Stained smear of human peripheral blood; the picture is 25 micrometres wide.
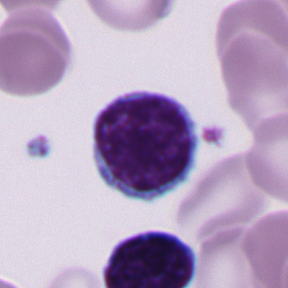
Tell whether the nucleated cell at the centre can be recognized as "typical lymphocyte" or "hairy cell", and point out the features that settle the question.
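This is a typical lymphocyte, not a hairy cell.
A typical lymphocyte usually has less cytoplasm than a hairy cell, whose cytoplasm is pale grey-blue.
Here the cytoplasm is only a thin rim, widest at the lower left, and the round nucleus, about 9 micrometres across, fills about 80% of the area of a cell about 10 micrometres across. The cell outline is smooth and evenly round, the chromatin is dark purple and coarsely clumped, and no nucleoli can be seen.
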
